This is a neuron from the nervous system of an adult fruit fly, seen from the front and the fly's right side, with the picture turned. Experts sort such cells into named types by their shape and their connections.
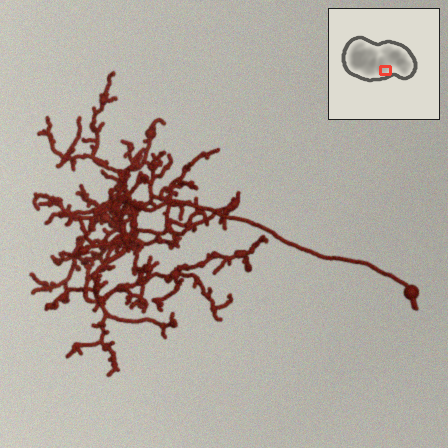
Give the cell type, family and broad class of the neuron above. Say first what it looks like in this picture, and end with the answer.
The picture shows dozens of branch ends. As drawn here it is wider than it is tall. The cell type is Mi14. Its family is Mi. This is an optic-lobe intrinsic neuron.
